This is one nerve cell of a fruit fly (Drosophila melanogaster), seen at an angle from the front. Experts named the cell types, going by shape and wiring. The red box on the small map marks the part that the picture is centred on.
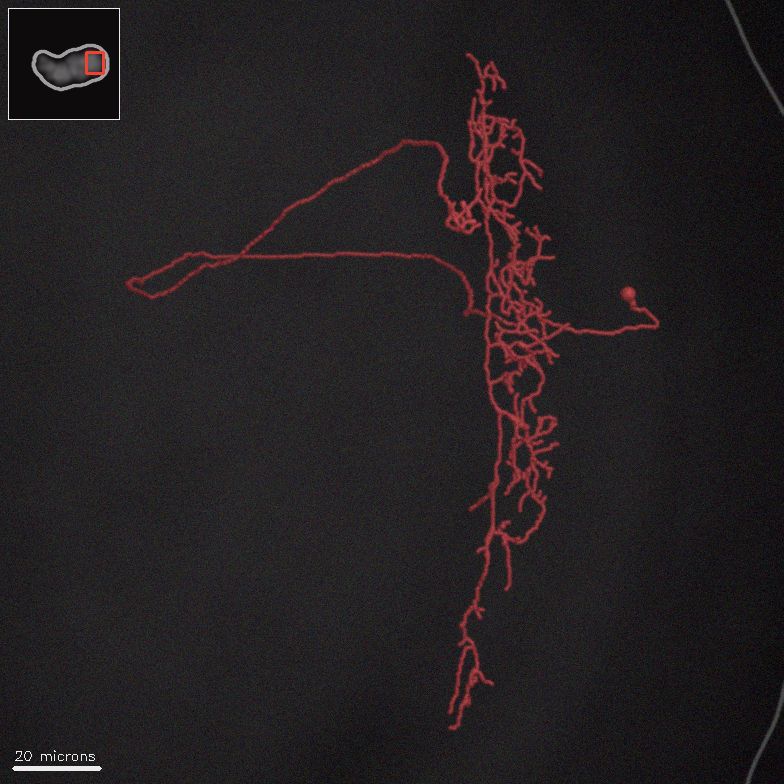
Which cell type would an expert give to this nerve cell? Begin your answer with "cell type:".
cell type: MeTu3b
